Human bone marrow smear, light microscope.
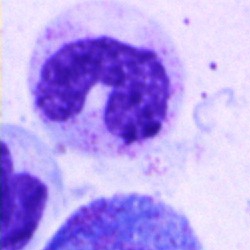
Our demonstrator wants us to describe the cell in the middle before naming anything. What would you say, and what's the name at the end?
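Look at that nucleus: one curved band, bent into a horseshoe that opens downward. Its chromatin is dark purple and coarsely clumped. Around it there's plenty of pale lilac cytoplasm, and the outline is roughly round and smooth. That's a band neutrophil.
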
